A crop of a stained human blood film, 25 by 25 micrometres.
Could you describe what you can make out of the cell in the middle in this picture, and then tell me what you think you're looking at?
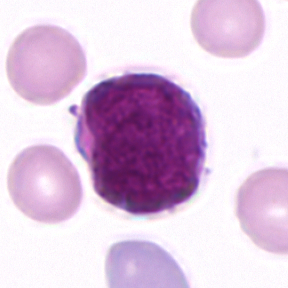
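Roughly round with slightly flattened sides, the cell has a nucleus that occupies nearly its entire area. Cytoplasm is visible only as a thin crescent on the left side and is pale bluish-lavender. The cell measures about 12 micrometres across, about 1.75 times the width of a red cell lying whole in the picture. This cell is an atypical promyelocyte.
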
